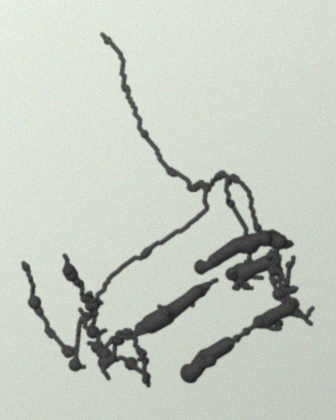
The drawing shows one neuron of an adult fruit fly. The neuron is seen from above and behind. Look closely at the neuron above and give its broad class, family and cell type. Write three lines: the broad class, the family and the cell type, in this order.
optic-lobe intrinsic neuron
Dm
Dm9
